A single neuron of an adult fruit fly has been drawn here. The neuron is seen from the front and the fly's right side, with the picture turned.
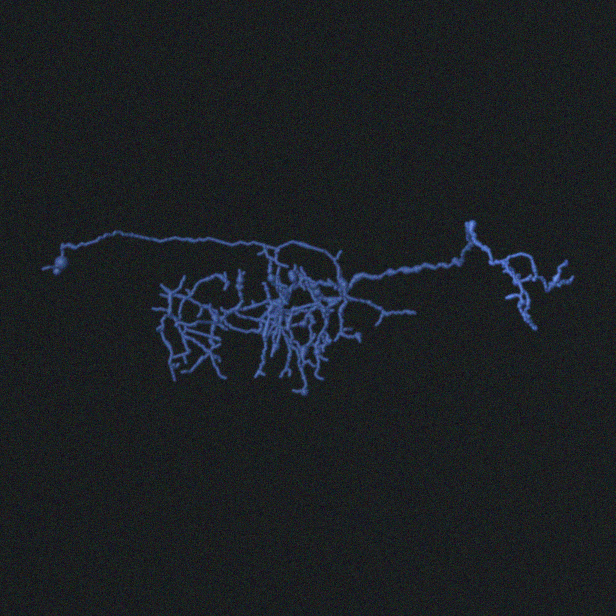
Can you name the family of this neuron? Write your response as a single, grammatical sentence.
In terms of family, the neuron is Tm.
